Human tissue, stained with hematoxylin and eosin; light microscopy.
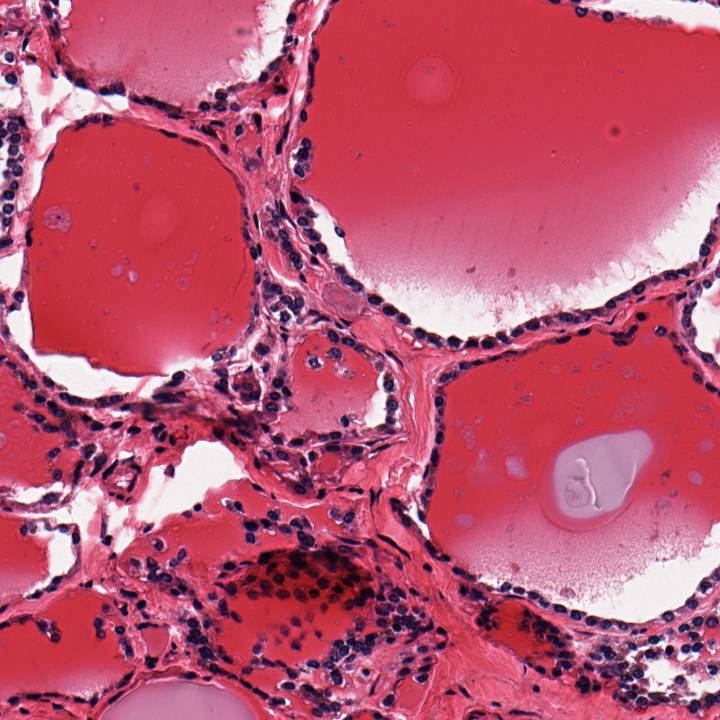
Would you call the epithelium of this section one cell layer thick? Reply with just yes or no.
Yes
